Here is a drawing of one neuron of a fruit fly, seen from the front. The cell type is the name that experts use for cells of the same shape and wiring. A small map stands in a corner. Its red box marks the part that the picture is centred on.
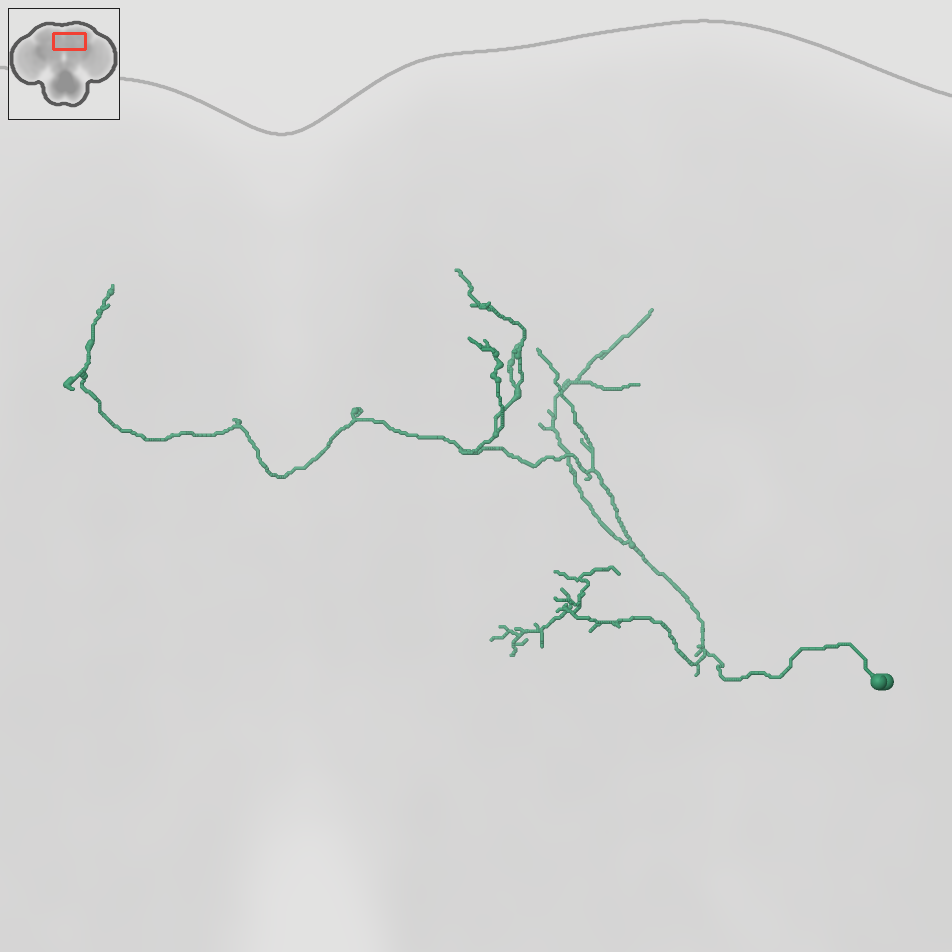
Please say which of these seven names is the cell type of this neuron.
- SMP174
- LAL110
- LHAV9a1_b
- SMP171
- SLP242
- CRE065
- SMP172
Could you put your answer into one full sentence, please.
Within the cell type SMP174 sits this neuron.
